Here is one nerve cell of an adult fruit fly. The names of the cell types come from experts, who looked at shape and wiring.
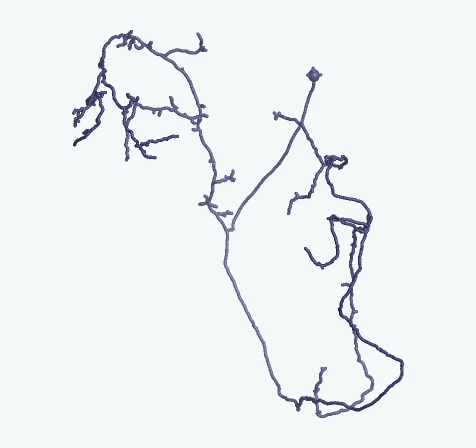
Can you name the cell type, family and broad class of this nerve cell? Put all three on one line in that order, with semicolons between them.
LHPV5b1; hemilineage DL1_dorsal; central-brain intrinsic neuron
